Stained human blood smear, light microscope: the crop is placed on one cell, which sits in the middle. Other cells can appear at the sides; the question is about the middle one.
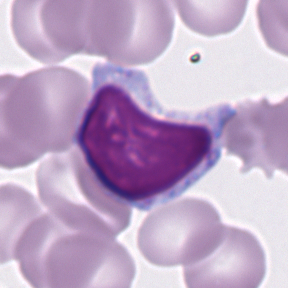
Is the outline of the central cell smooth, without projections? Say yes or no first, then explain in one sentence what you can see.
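No. The cell outline is irregular, with angular pointed extensions of cytoplasm at the upper left and at the right.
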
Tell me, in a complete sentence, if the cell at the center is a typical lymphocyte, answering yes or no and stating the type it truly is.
Yes, the cell that occupies the centre is a typical lymphocyte.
